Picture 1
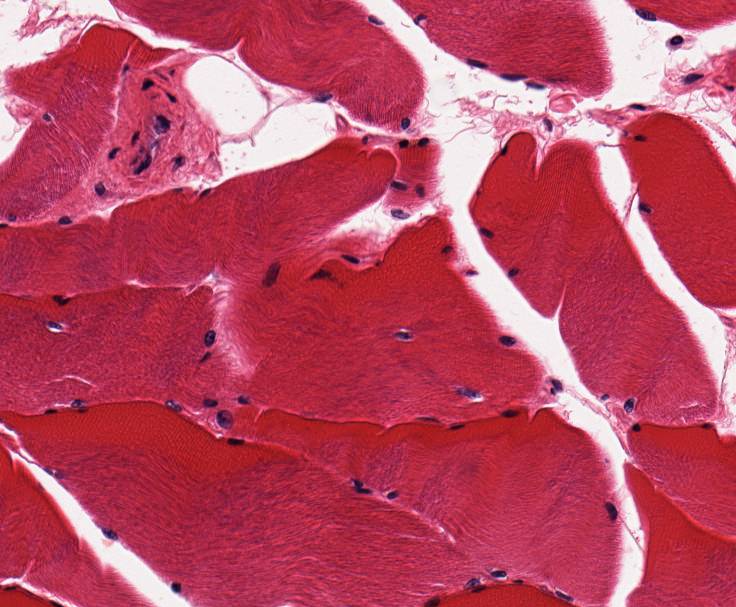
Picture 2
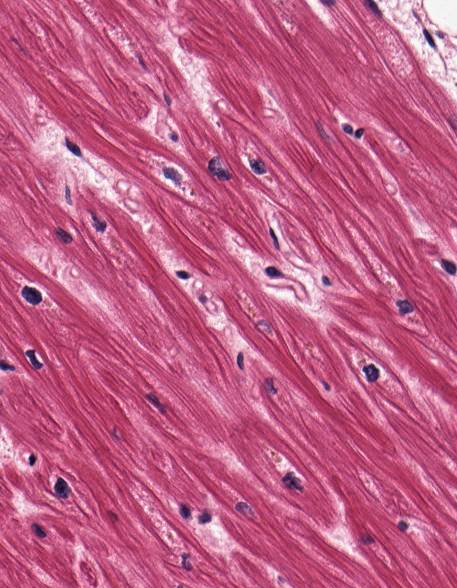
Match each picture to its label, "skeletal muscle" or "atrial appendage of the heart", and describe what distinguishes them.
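The skeletal muscle is picture 1, and picture 2 is the atrial appendage of the heart. In the skeletal muscle the fibre nuclei sit out at the edges, pressed against the fibre surfaces, while the atrium has central nuclei, many with pale zones at their ends holding fine yellow-brown granules. The cytoplasm is dense red with a fine fibrillar texture in picture 1, and deeply eosinophilic with fine longitudinal myofibrillar striations in picture 2. Between the fibres, picture 1 has only thin, loose connective tissue with scattered nuclei, clearest at the upper left and top centre; picture 2 has narrow pale spaces with scattered small dark elongated nuclei.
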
